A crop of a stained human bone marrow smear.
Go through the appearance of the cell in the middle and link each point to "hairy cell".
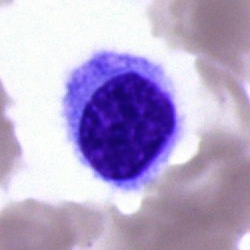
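For the hairy cell in the middle, what goes with the name is its edge: the roughly round cell has a slightly ragged, fuzzy border.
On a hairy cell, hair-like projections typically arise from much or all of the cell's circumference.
Nothing in the picture is set against the name. Beyond the edge, the nucleus sits off-centre toward the lower right, its chromatin dark purple and coarsely clumped, while blue-violet cytoplasm forms its widest band on the upper left.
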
